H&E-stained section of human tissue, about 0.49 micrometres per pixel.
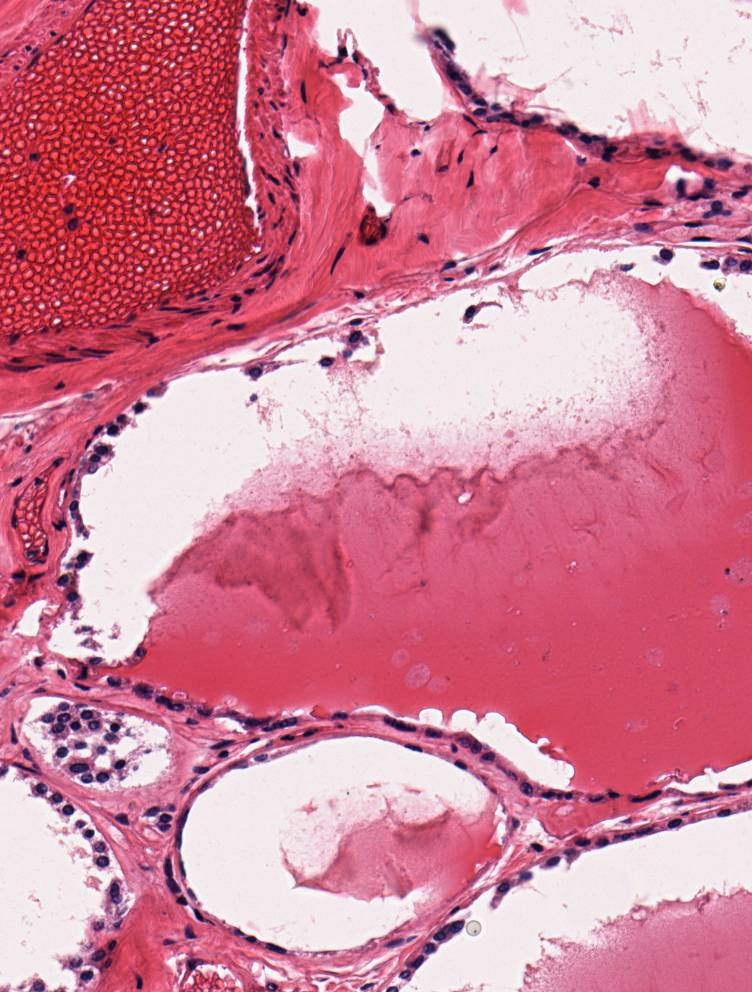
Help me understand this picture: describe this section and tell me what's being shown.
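Mostly large rounded follicles here, split by thin septa, the biggest filling the centre. A single layer of flattened to low cuboidal cells with small dark nuclei lines them. The oval follicle in the lower centre is nearly empty, apart from a small pale pink fragment near its middle. A thicker band of pink fibrous stroma with scattered spindle nuclei crosses the top. It's thyroid.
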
